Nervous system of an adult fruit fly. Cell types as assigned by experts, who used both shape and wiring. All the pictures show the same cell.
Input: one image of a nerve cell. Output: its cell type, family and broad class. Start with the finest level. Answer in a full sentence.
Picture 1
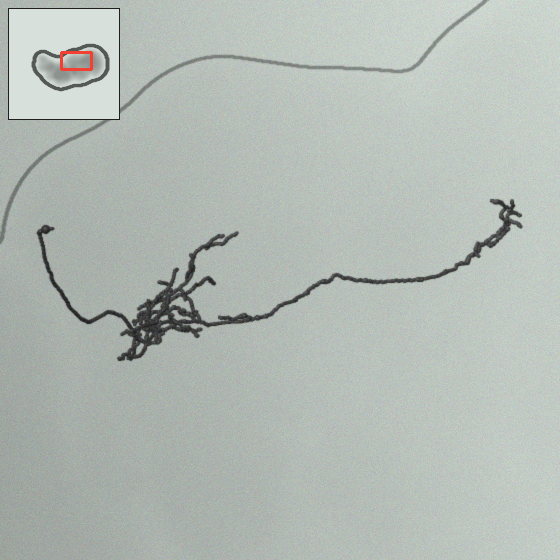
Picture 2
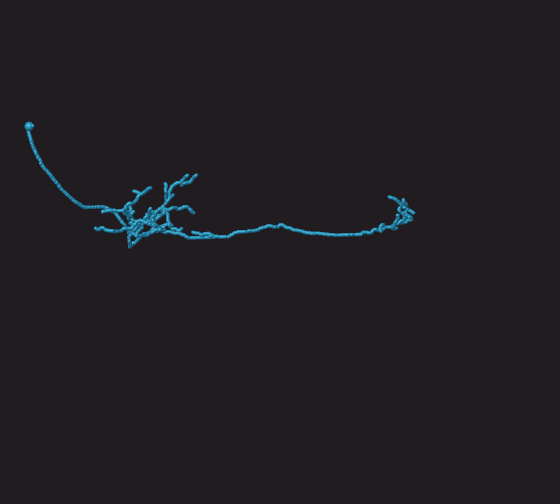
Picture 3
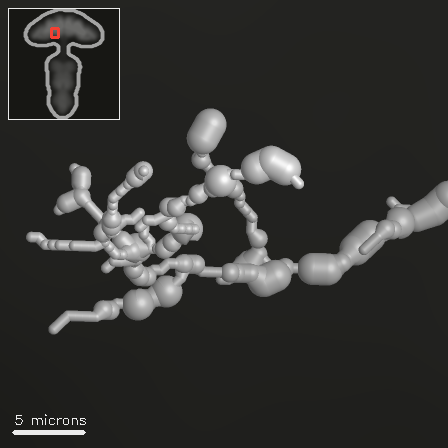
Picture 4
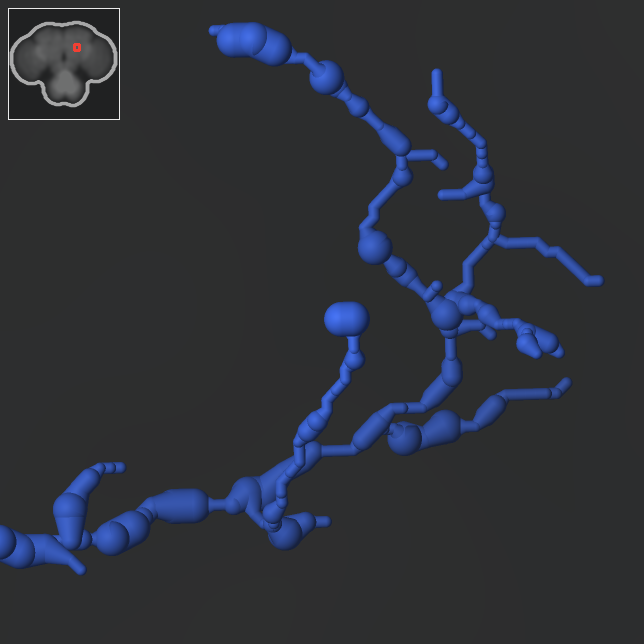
Type PLP113 of hemilineage LHl4_posterior, a central-brain intrinsic neuron.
